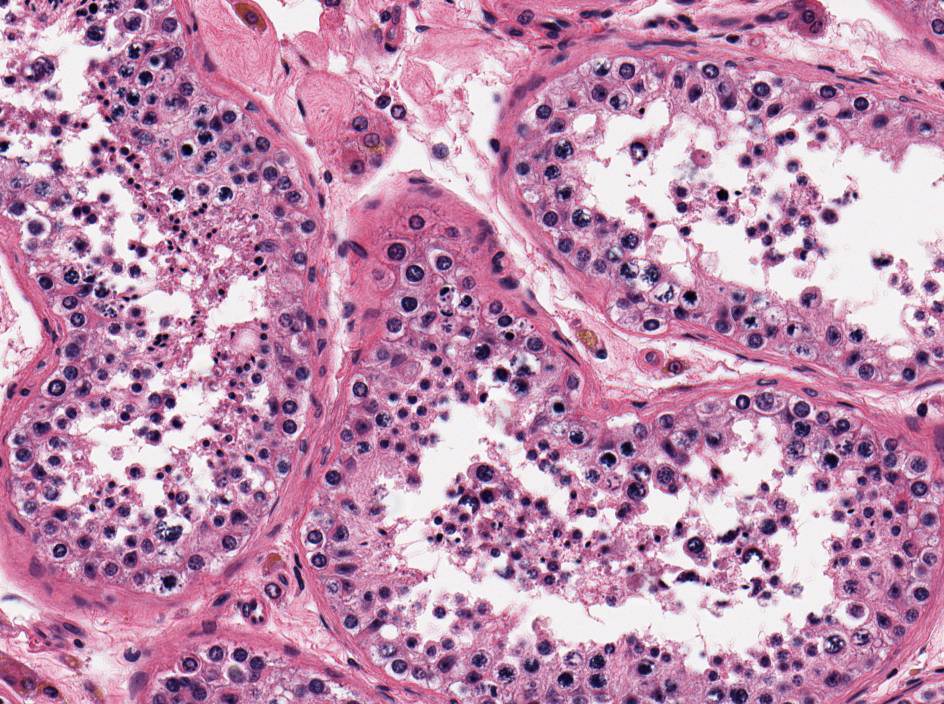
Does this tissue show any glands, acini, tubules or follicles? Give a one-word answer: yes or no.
Yes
